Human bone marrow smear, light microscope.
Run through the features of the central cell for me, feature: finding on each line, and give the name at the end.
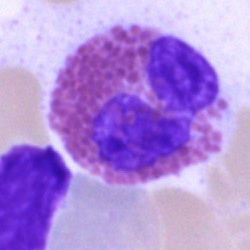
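Nucleus: two lobes
Chromatin: dark purple, condensed
Cytoplasm: packed with pinkish-red granules
Granules: coarse, round
Name: eosinophil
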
